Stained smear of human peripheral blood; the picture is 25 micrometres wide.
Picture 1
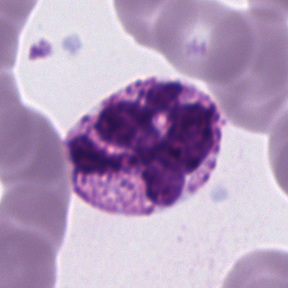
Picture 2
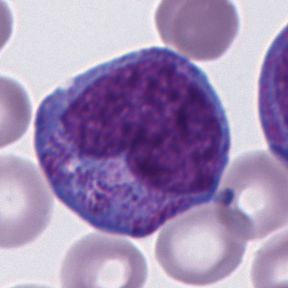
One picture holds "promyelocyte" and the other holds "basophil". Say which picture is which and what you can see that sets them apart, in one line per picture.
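In picture 1 we see a basophil: The nucleus is irregular and divided into several lobes that fill most of the cell.
In picture 2 we see a promyelocyte: The nucleus is indented on its lower side, giving it a kidney shape.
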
